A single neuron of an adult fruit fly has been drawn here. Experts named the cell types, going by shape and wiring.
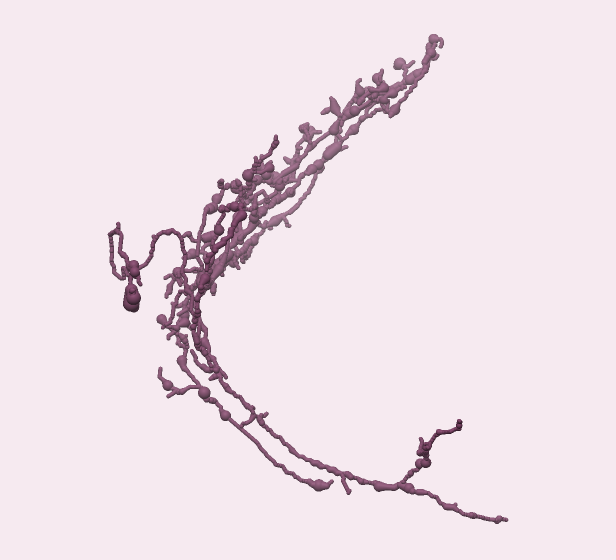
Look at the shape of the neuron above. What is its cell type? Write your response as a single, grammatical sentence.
This neuron counts as a member of the cell type GNG250.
